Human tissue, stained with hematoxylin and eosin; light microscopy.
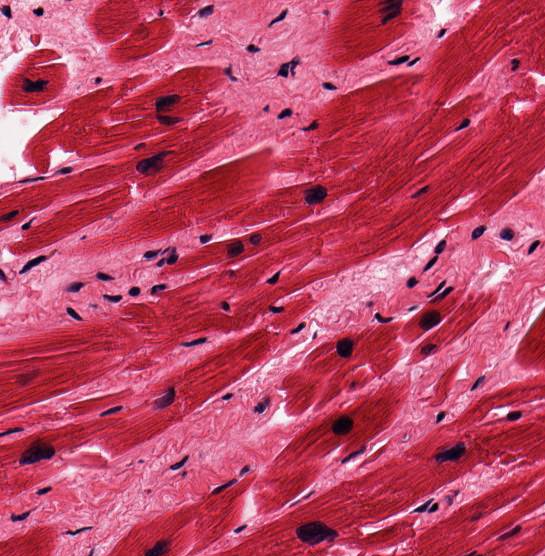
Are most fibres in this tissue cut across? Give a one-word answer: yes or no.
No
